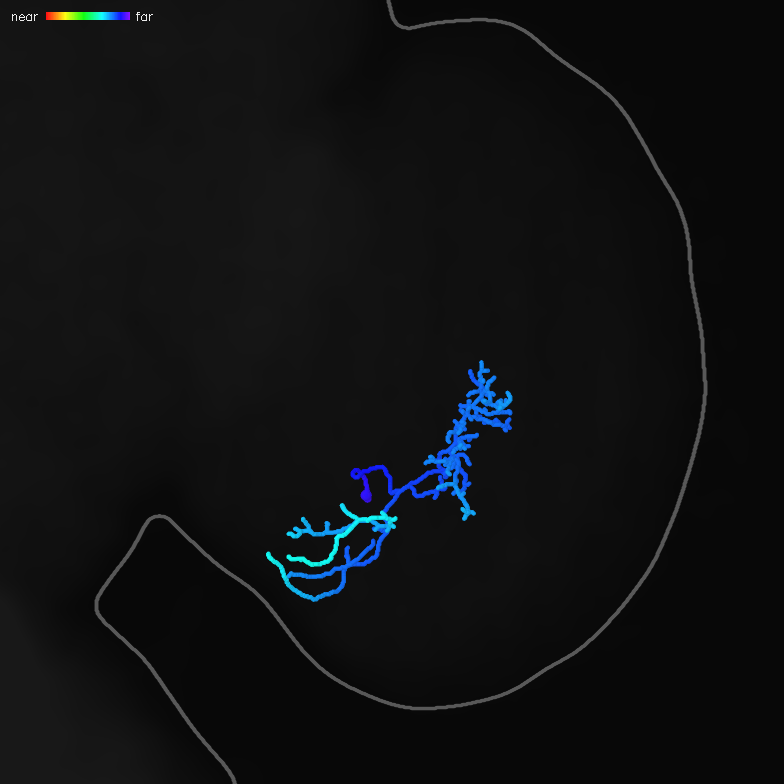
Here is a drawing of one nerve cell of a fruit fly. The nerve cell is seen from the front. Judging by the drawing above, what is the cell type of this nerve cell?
LPi4a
